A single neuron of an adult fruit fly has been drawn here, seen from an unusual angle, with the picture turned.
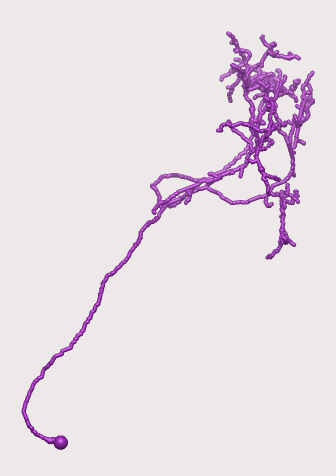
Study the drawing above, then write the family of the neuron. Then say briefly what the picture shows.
The family is hemilineage SLPal3_and_SLPal4_dorsal. It is a central-brain intrinsic neuron. Its cell body lies at the lower left of the picture. The picture shows dozens of branch ends.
